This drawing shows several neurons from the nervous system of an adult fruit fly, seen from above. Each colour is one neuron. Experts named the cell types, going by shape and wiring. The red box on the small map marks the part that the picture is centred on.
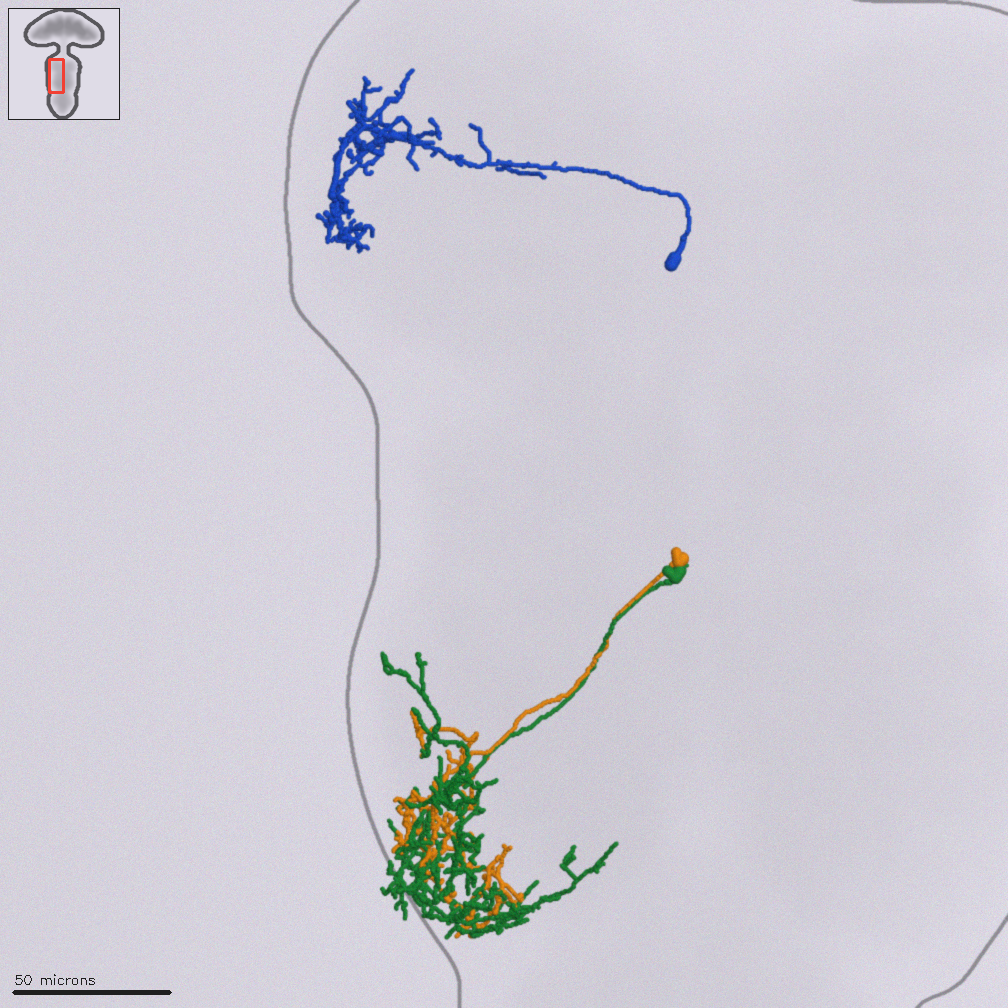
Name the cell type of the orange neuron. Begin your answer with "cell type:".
cell type: IN13B084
